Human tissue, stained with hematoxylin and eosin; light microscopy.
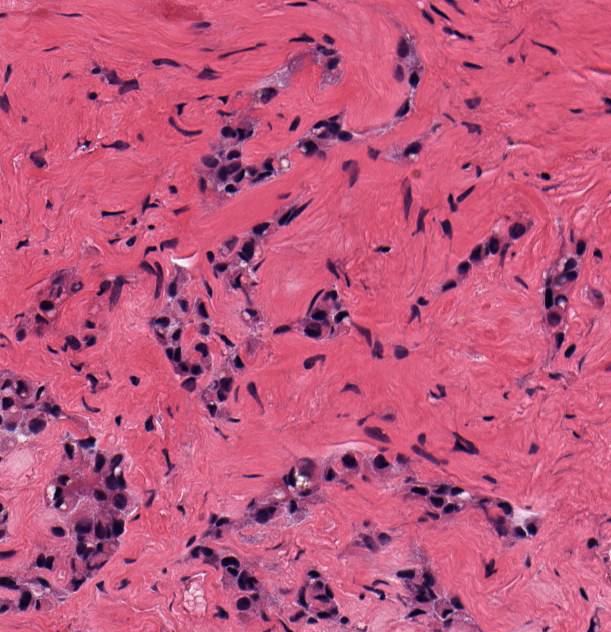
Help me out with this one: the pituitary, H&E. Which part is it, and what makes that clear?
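Looking it over, this is dense connective tissue. Most of what I see is dense, deeply eosinophilic collagen in wavy bundles, with thin, spindle-shaped nuclei lying singly within it.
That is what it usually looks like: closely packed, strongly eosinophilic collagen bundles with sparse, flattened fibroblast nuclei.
Scattered through the broad stroma are small cords and clusters of cells, many of them lined up single file between the bundles.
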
